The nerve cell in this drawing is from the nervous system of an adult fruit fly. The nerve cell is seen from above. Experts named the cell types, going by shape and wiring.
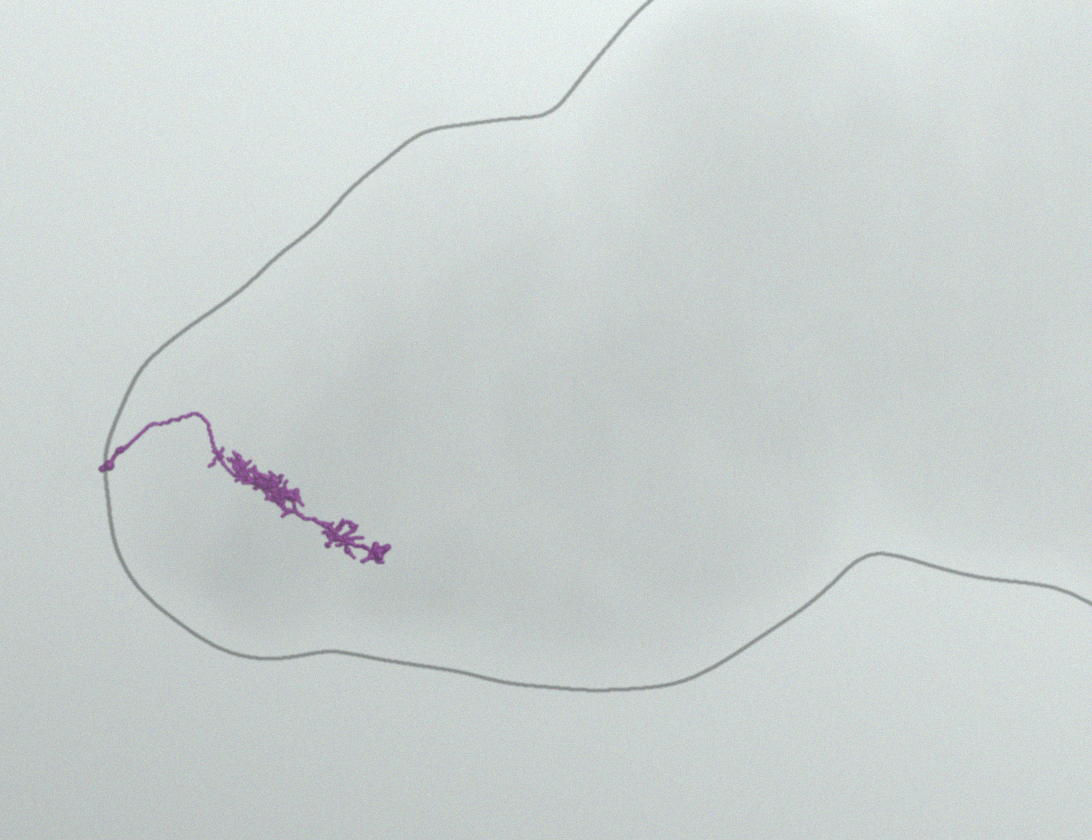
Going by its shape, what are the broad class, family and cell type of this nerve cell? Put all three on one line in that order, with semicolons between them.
optic-lobe intrinsic neuron; Mi; Mi4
